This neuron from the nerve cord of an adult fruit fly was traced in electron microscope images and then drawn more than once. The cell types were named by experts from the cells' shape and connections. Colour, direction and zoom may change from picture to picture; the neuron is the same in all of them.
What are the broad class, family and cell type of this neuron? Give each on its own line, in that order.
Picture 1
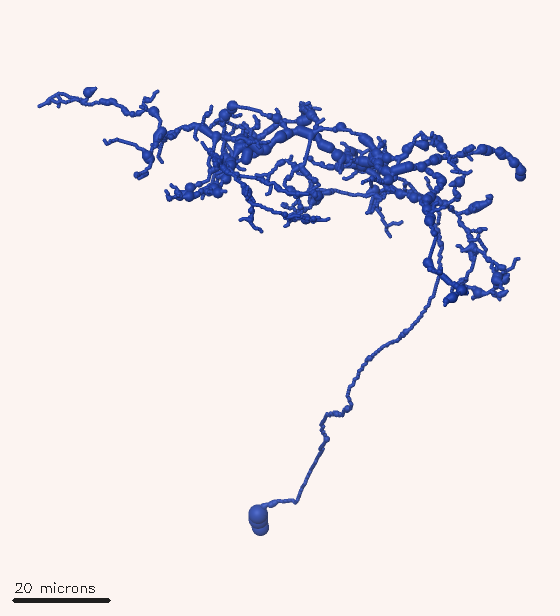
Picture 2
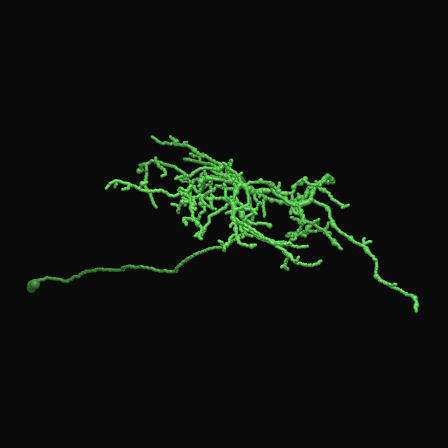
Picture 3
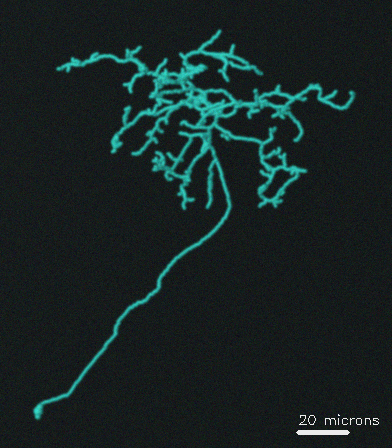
nerve-cord intrinsic neuron
hemilineage 03B
IN03B069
